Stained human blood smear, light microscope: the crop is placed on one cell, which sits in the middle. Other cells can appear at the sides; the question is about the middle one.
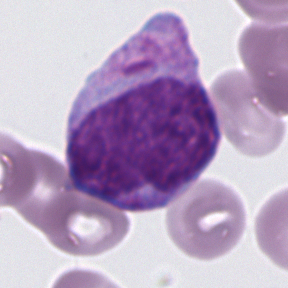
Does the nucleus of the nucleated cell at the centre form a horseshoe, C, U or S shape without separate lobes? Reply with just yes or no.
No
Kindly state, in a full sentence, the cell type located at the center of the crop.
The middle position in this crop is taken by an atypical promyelocyte.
